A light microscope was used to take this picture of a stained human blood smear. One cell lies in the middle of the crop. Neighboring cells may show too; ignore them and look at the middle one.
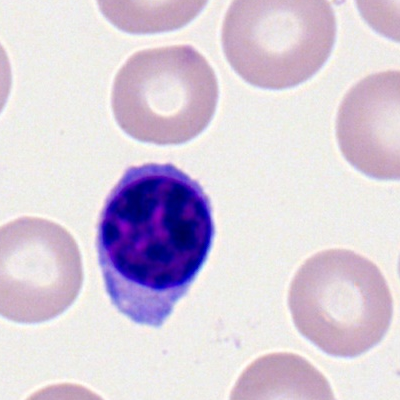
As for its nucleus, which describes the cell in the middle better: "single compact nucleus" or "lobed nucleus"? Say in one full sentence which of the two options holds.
The cell's nucleus is compact, undivided and round, oval or kidney-shaped.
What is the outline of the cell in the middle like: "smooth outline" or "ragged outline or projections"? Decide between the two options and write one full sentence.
Projections, blebs or tags, or a frayed edge, mark the outline of the cell.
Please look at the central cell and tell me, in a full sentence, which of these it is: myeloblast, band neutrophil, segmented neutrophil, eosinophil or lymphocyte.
The target cell in the middle of the crop is a lymphocyte.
